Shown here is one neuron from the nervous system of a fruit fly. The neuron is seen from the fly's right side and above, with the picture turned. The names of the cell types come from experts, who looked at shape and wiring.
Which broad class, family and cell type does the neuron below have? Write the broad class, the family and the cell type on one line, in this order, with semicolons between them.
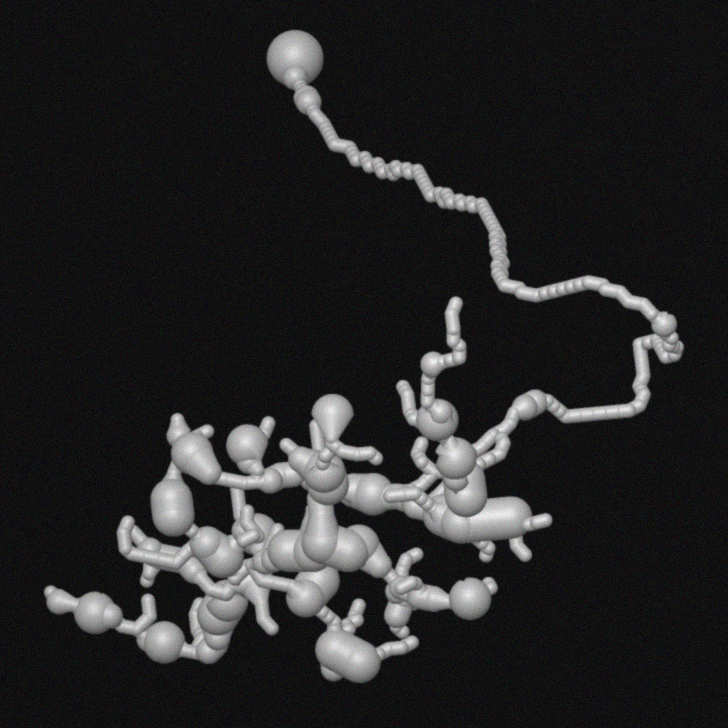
optic-lobe intrinsic neuron; Dm; Dm15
